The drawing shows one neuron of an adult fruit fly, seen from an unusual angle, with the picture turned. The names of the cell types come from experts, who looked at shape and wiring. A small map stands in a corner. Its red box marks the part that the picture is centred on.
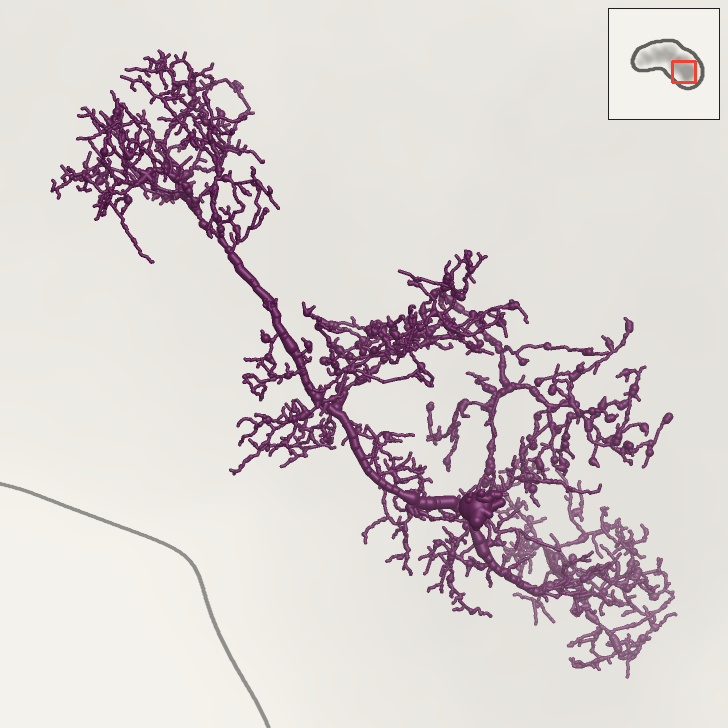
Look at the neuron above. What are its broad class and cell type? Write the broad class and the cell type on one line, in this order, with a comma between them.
central-brain intrinsic neuron, SIP102m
